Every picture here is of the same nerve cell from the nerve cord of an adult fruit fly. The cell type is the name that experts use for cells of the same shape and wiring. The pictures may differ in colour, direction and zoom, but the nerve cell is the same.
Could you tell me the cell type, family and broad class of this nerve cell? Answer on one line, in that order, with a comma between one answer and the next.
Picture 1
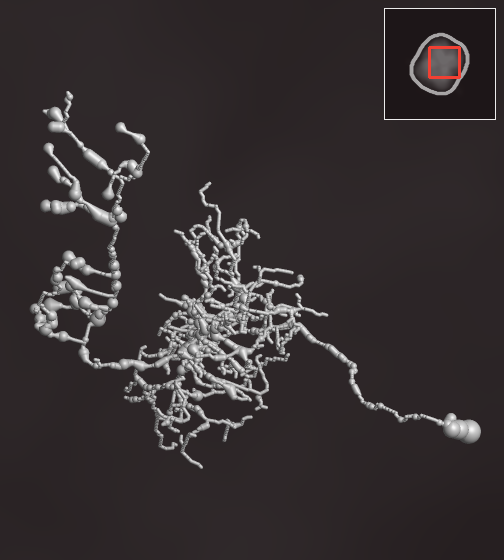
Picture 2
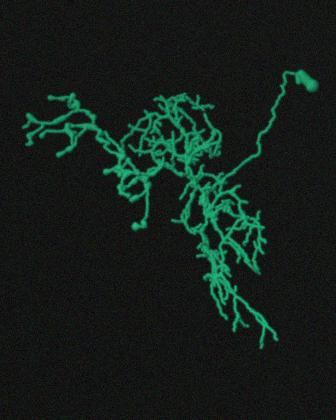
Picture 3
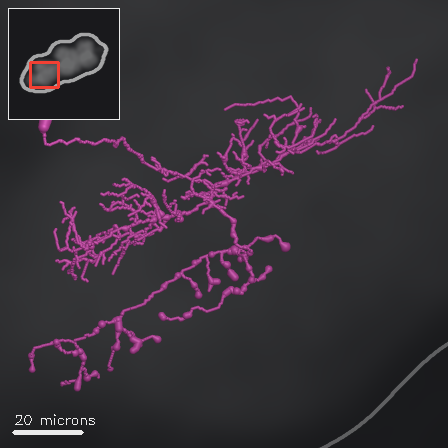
IN06A063, hemilineage 06A, nerve-cord intrinsic neuron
